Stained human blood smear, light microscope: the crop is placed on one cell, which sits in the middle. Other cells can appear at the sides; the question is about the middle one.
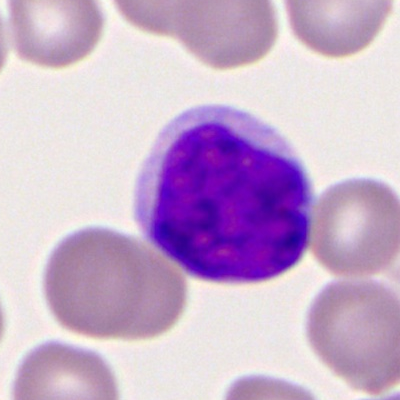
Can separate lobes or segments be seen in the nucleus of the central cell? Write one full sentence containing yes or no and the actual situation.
No, there is one compact round, oval or kidney-shaped nucleus, not separate lobes.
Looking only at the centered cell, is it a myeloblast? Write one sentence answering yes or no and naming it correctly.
No, it is a lymphocyte rather than a myeloblast that the middle of the crop contains.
